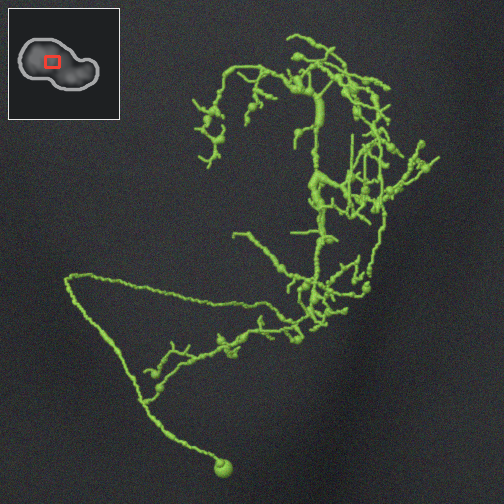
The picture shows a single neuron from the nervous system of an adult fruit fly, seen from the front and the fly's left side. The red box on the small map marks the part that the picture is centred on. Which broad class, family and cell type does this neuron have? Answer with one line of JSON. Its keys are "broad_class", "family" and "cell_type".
{"broad_class": "central-brain intrinsic neuron", "family": "hemilineage WEDa2", "cell_type": "PLP025"}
